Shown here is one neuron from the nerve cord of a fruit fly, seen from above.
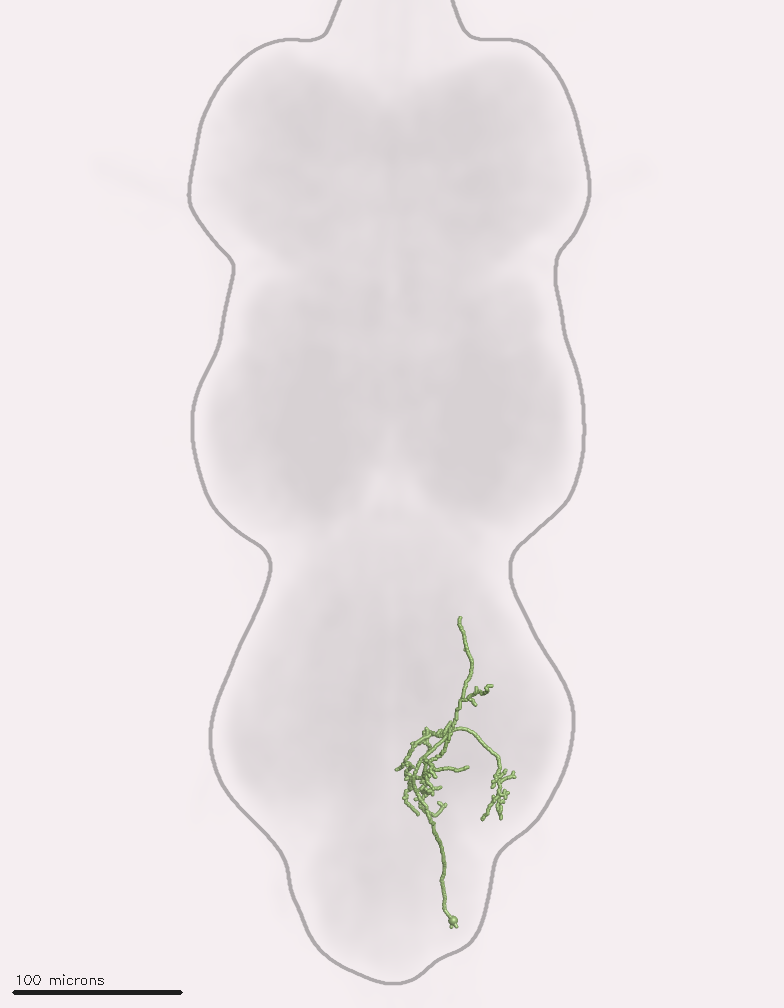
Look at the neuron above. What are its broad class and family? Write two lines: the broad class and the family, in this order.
nerve-cord intrinsic neuron
hemilineage 21A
